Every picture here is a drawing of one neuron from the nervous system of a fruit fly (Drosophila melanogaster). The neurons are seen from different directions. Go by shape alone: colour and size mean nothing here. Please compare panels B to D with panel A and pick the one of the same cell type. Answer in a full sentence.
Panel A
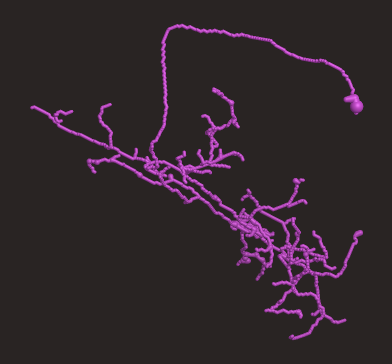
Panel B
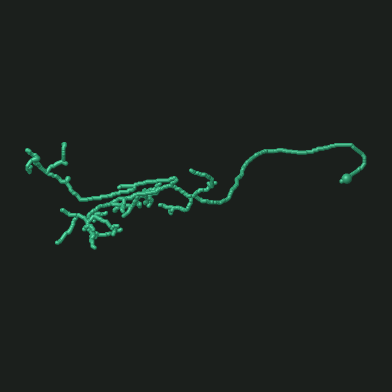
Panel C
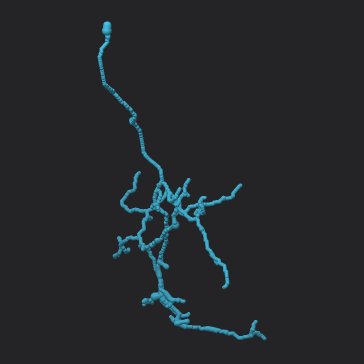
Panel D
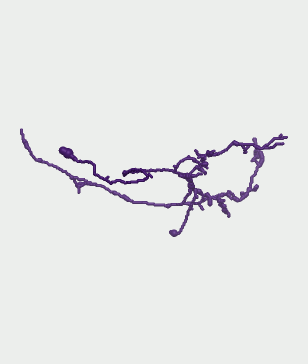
Panel B is of the same cell type.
